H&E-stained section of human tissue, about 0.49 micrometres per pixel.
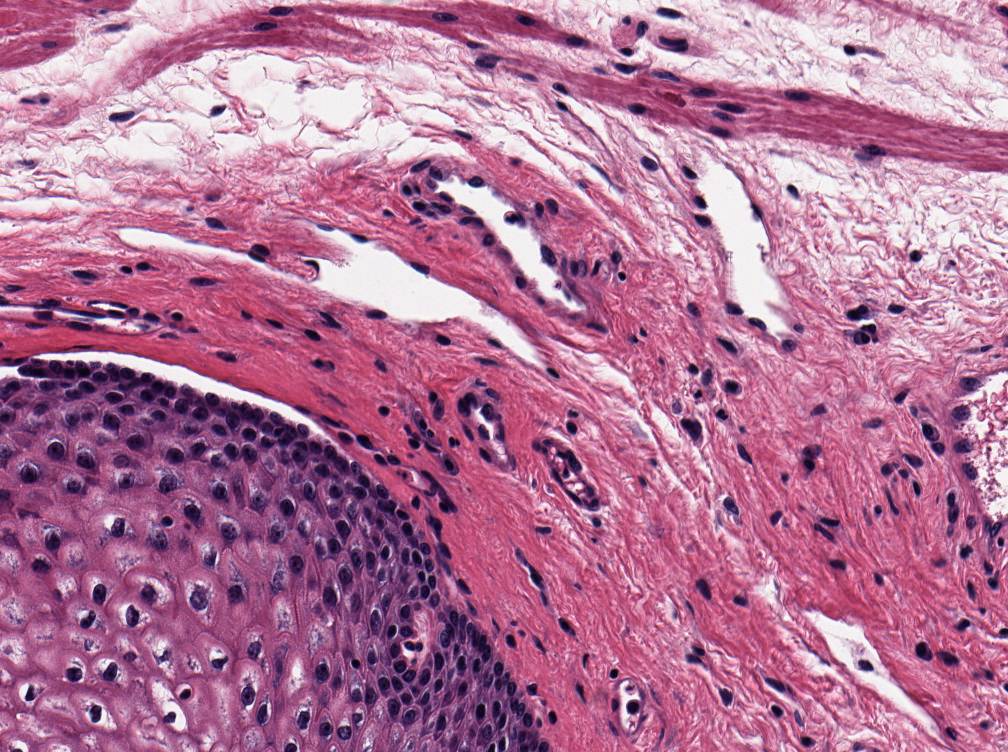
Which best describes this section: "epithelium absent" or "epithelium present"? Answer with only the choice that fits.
Epithelium present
